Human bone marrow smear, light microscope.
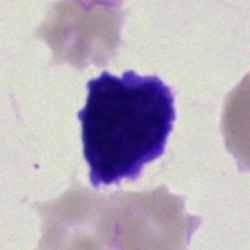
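Blast at the centre of a stained bone marrow smear. Its outline is irregular and angular, with small knobby bumps along the edge instead of a smooth round contour. The dark nucleus fills almost the whole cell, leaving at most a very thin, faint rim of cytoplasm at the edge. No granules can be seen anywhere in the cell.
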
